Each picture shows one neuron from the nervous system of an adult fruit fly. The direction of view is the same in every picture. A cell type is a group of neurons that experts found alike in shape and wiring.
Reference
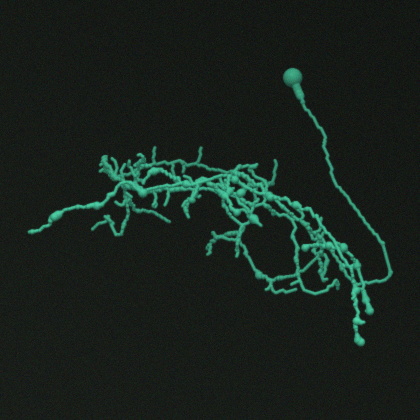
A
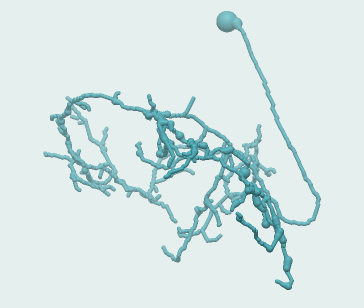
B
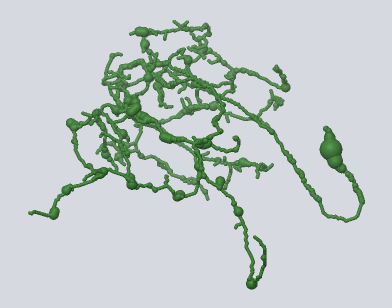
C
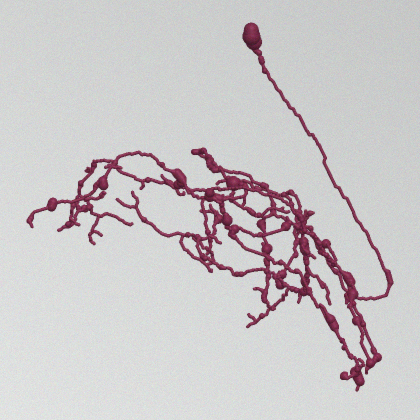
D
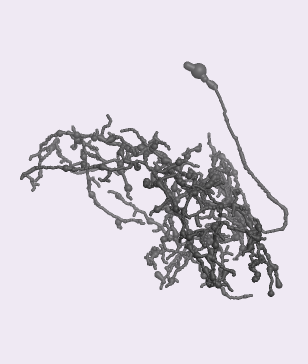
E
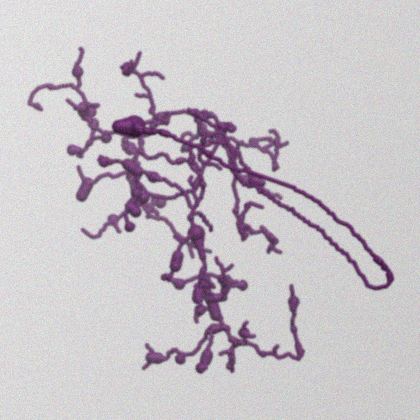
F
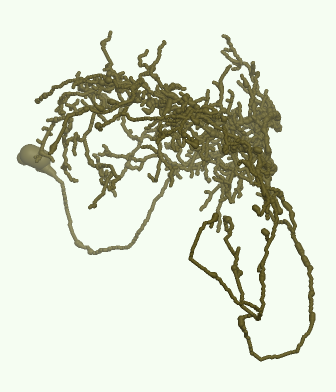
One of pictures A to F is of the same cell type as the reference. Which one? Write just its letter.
C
